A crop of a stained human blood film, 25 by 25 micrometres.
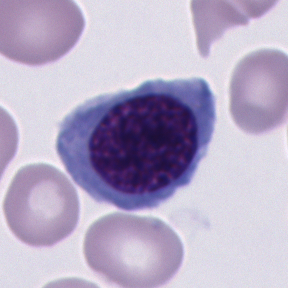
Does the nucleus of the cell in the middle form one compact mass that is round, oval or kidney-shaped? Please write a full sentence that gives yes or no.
Yes, its nucleus forms a single compact mass of round, oval or kidney shape.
